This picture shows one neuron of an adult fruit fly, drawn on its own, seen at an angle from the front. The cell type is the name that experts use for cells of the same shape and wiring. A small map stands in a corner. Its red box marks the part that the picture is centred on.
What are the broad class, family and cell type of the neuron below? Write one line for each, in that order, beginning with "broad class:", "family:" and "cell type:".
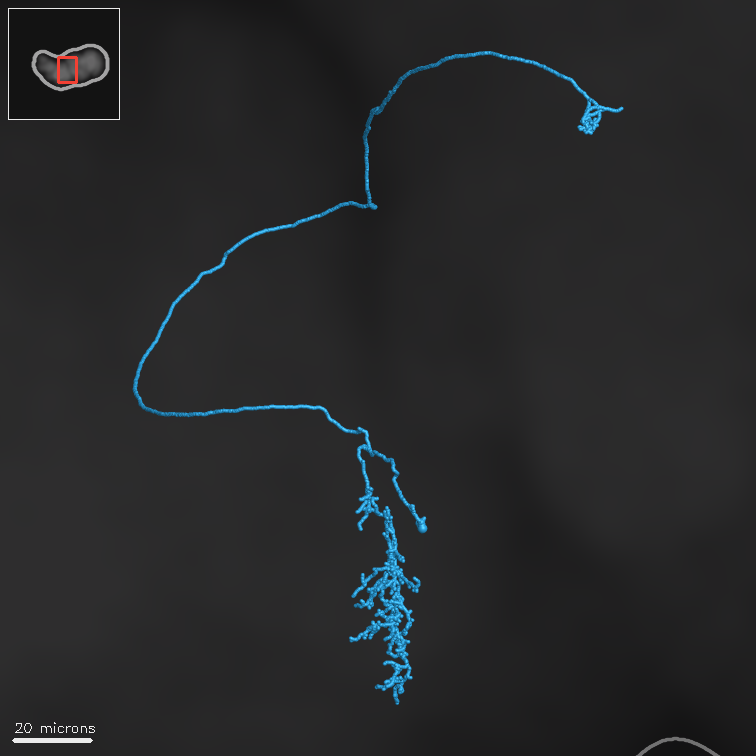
broad class: visual projection neuron
family: MeTu
cell type: MeTu1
